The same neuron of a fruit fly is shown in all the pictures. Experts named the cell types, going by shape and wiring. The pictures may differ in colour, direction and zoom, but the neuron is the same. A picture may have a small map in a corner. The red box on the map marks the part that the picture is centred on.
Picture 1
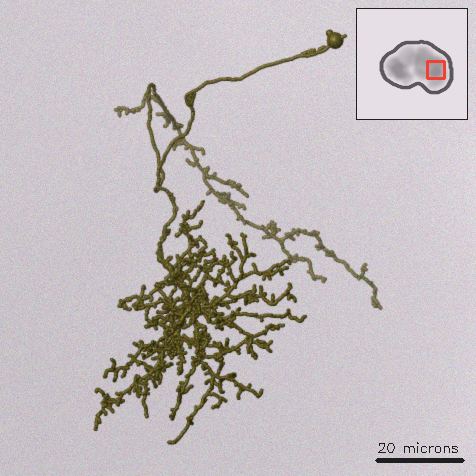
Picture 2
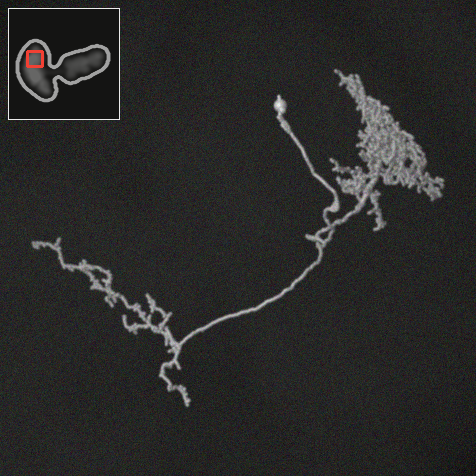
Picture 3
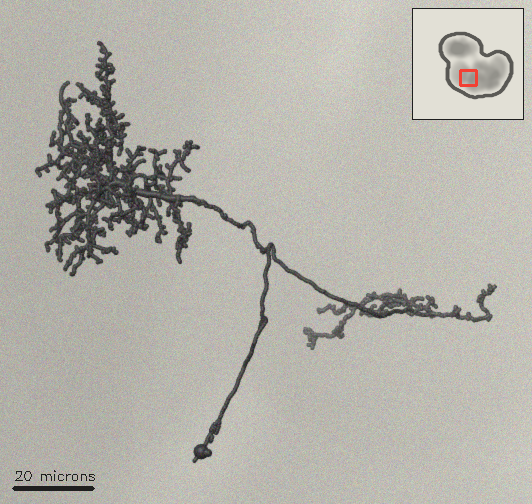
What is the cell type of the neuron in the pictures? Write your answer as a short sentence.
The cell type is LC11.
